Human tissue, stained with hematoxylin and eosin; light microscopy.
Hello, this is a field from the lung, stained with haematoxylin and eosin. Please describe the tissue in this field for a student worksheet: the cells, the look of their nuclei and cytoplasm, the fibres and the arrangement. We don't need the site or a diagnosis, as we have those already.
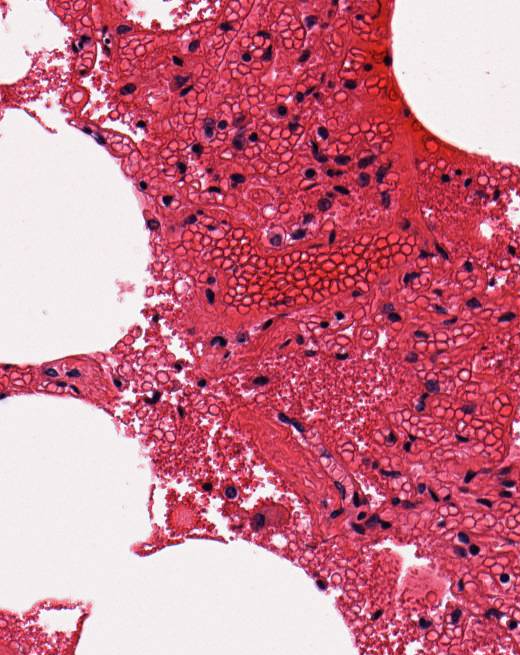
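Tightly packed erythrocytes, small round pink-rimmed discs with paler centres, crowd the tissue between the spaces. Sparse nucleated cells with small dark oval to elongated nuclei lie scattered among them. Fibrous stroma is scant, forming thin pink strands. There is no epithelium or glandular structure.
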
